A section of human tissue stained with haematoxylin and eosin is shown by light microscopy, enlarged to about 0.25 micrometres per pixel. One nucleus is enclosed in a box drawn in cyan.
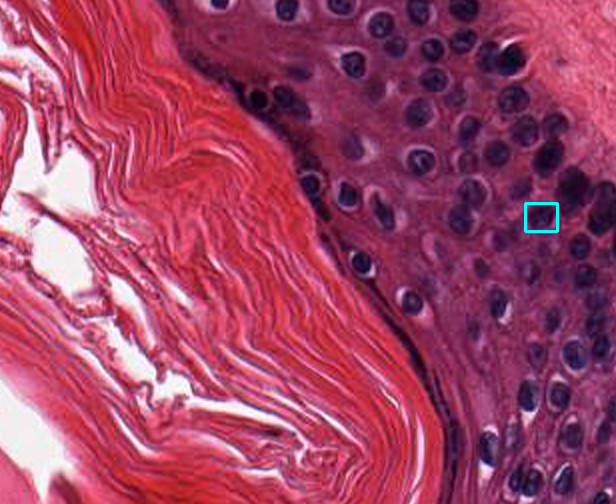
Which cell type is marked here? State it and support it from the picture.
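The marked cell is a keratinocyte. The nucleus is round and dark purple, about the same size as the nuclei crowded around it. The cytoplasm is pinkish-purple and merges with that of the neighbouring cells, with no sharp outline of its own. The cell lies within a crowded sheet of cells whose round dark nuclei sit close together on all sides. It lies deep in this sheet, toward the right of the field, far from the wavy red layered band on the left.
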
